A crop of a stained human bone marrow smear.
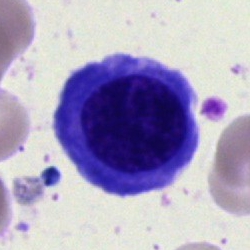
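Erythroblast in a stained human bone marrow smear, the cell in the middle. Its outline is roughly round, though the edge is slightly wavy and bumpy. The nucleus sits off-centre, shifted towards the right. Deep blue cytoplasm forms a moderate rim around the whole nucleus, widest on the left.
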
